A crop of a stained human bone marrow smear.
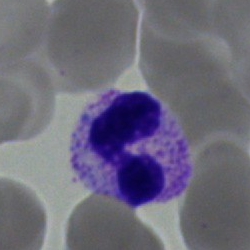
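Segmented neutrophil, the central cell in a stained human bone marrow smear under the light microscope. Its nucleus is divided into two lobes, the upper larger than the lower. Purple granules fill the cytoplasm yet leave the nuclear lobes clearly visible.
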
